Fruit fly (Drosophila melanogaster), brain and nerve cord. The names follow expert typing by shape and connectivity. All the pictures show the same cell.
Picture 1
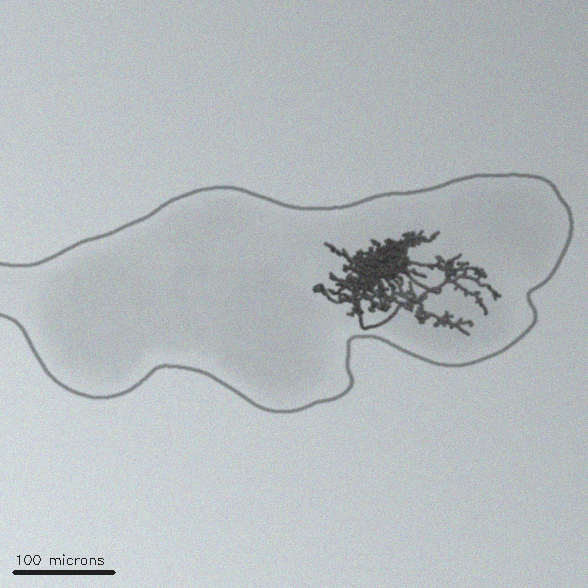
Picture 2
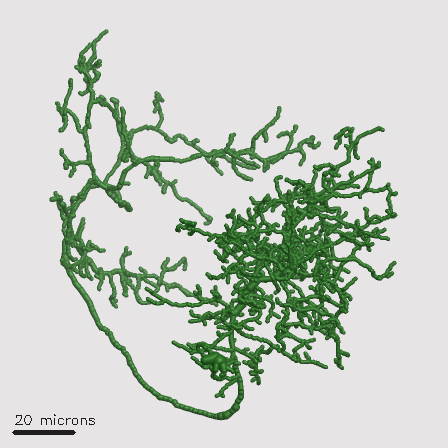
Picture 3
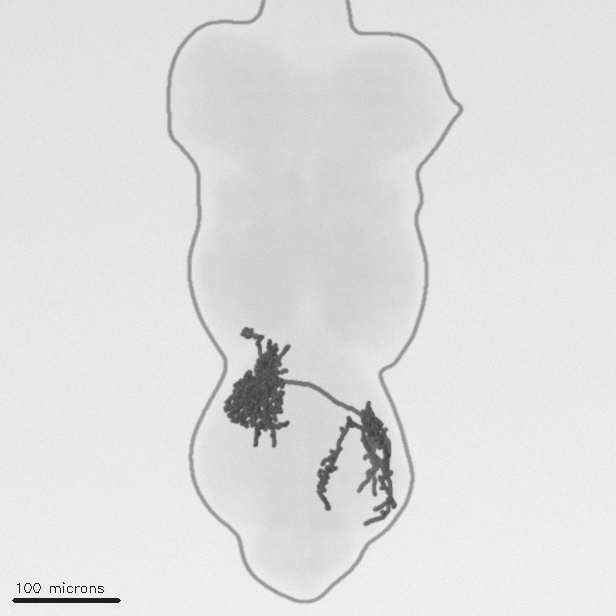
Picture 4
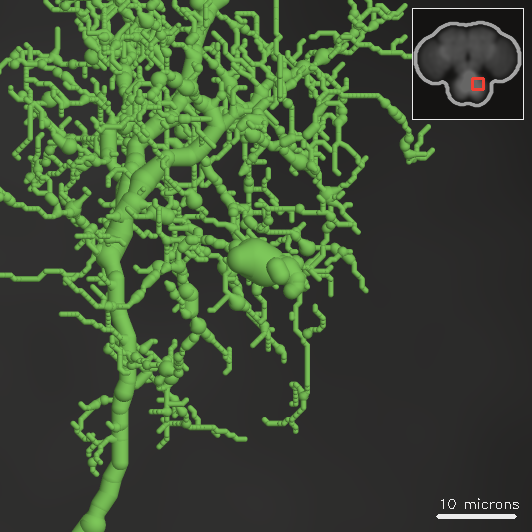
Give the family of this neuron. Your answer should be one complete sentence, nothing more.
Of the families, hemilineage 01A is the one for this neuron.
